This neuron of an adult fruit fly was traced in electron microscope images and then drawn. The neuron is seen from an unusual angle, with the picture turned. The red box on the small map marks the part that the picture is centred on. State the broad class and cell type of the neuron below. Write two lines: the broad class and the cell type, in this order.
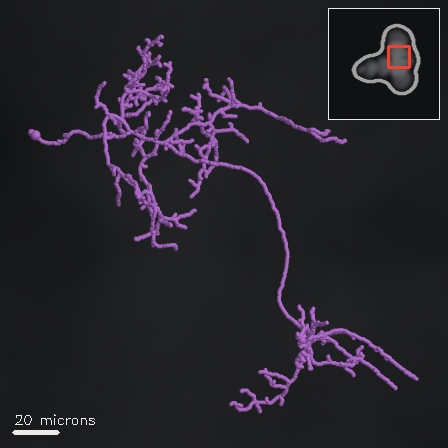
central-brain intrinsic neuron
PS203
